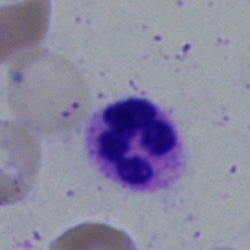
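Segmented neutrophil, the central cell in a stained human bone marrow smear. Outline: round and smooth. Chromatin: dark purple, densely clumped. Cytoplasm: pale pink-lilac, with no large coarse dark granules.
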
